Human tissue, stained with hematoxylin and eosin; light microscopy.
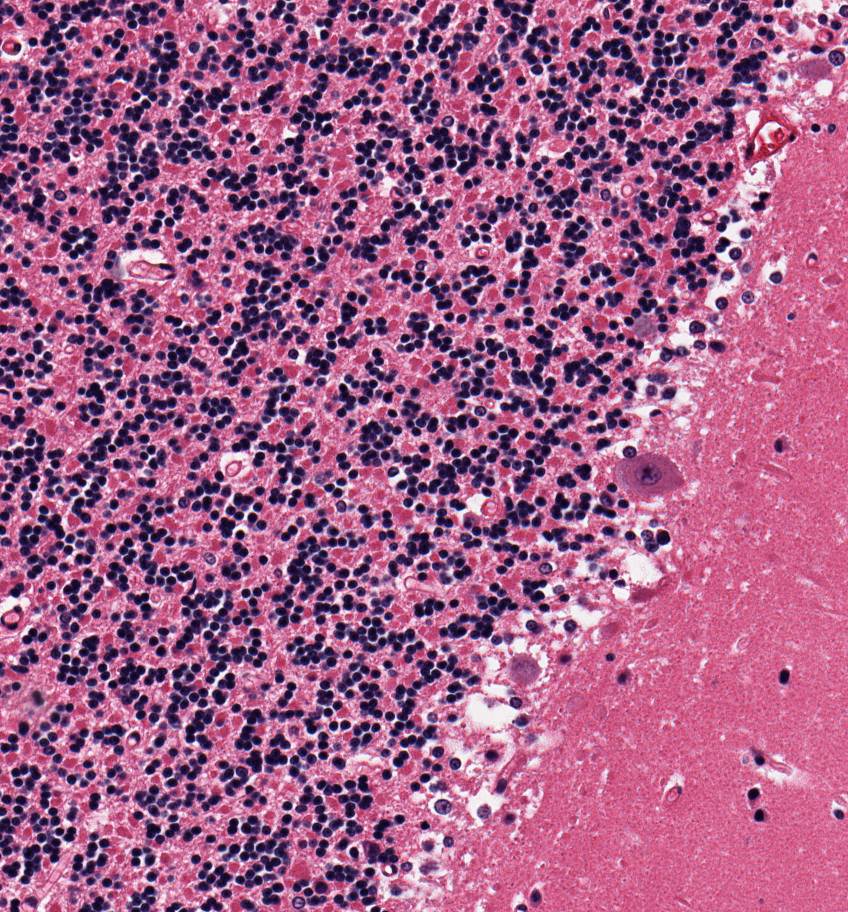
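Cerebellum. The dense layer is tightly packed granule cells (small round, dark-staining nuclei, scant cytoplasm) with scattered small eosinophilic cell-free islands. Along the boundary, the few large neurons are widely spaced, not continuous. The right-hand layer is finely fibrillar pink neuropil with scattered small nuclei.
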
